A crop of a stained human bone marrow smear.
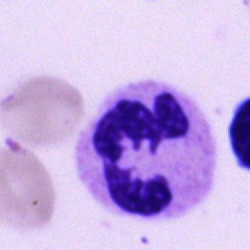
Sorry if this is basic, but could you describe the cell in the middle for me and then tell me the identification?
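Hmm, the nucleus curves into a C shape, open to the right, and the band carries knobby bulges along its length. Chromatin: dark purple, coarsely clumped. The cytoplasm seems abundant and pale lilac-pink. This one is a segmented neutrophil.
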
